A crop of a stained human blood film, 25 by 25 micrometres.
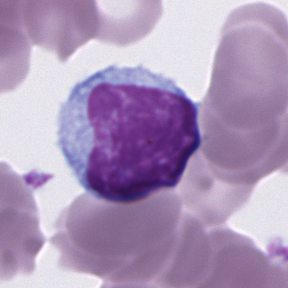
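Typical lymphocyte in a stained smear of human peripheral blood: I note a round outline and a nucleus sitting off-centre toward the right side. I can make out no nucleoli, and the cytoplasm is pale blue.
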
